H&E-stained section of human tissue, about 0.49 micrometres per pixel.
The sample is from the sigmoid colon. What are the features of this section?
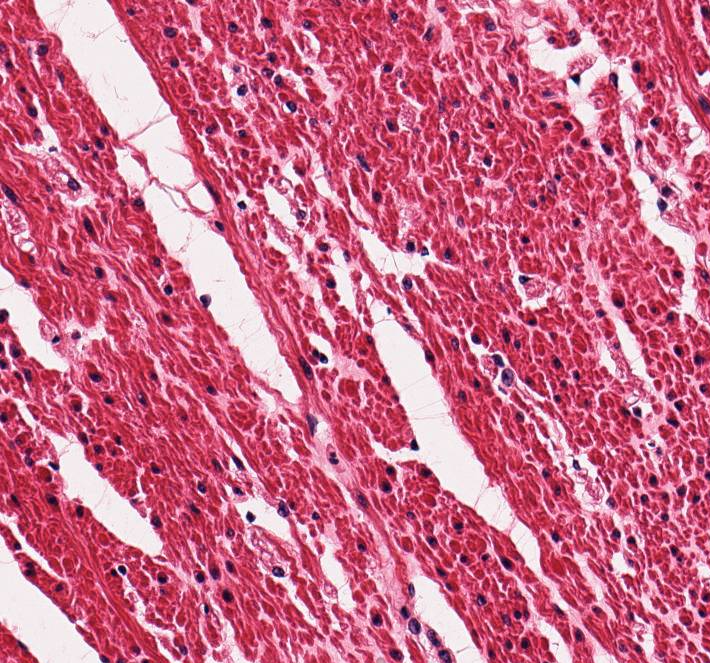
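Notice how the fibre cytoplasm stains a deep red-pink right across the field. The nuclei are small, oval and darkly stained, and they sit within the substance of the fibres rather than pressed against their edges. Between the bundles there's only scant connective tissue, showing as thin pale pink wisps.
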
